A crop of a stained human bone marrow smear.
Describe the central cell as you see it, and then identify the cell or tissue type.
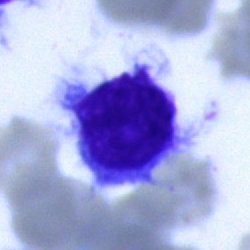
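The cell body is roughly round, with a slightly angular outline. Its projections are thin, wispy and pale blue-violet. A dark, deep purple nucleus fills most of the cell body. No distinct coarse granules are visible in the cell. This is a hairy cell.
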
